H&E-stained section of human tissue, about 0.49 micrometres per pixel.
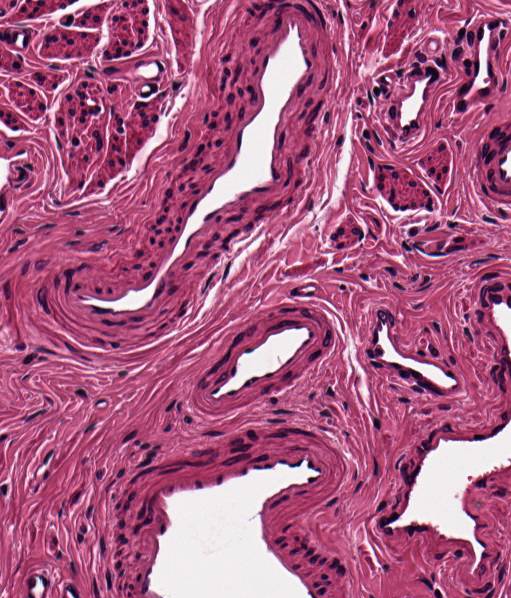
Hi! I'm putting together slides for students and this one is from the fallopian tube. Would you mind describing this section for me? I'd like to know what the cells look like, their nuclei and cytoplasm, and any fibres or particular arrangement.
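What stands out are irregular, branching, slit-like empty spaces scattered through a dense pink fibromuscular stroma. Each is lined by a single layer of flattened cells with elongated dark nuclei. There's nothing in them, no blood cells and no secretion. Around them, spindle cells and fibres run circumferentially, parallel to the edges.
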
